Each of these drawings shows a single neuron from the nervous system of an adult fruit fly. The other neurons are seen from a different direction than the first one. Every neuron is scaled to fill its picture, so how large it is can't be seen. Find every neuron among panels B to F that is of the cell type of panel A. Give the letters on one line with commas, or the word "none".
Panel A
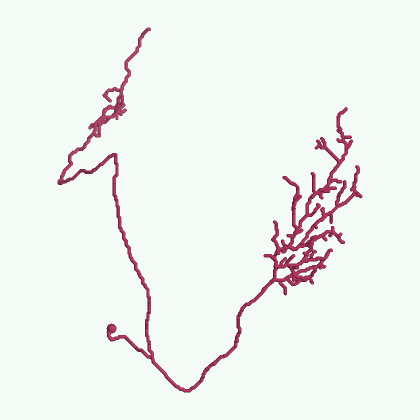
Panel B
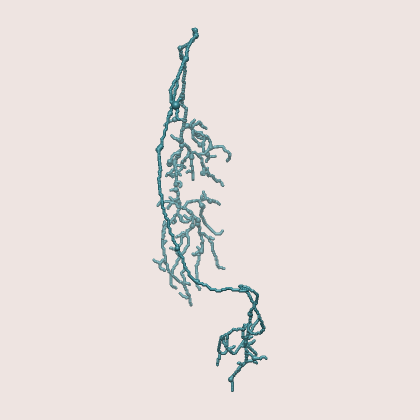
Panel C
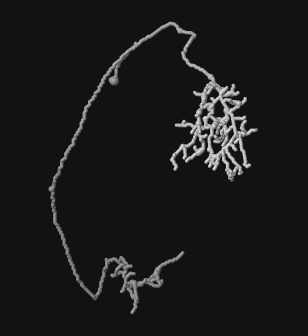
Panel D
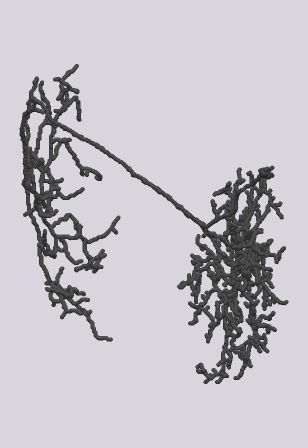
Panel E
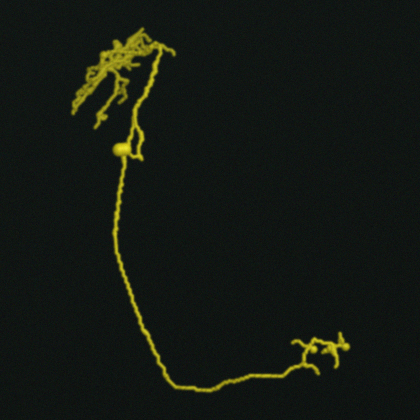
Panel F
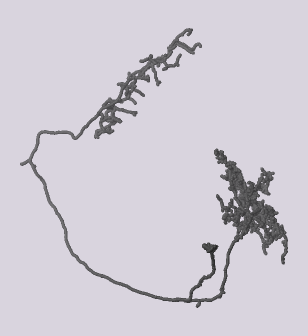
B, C, E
